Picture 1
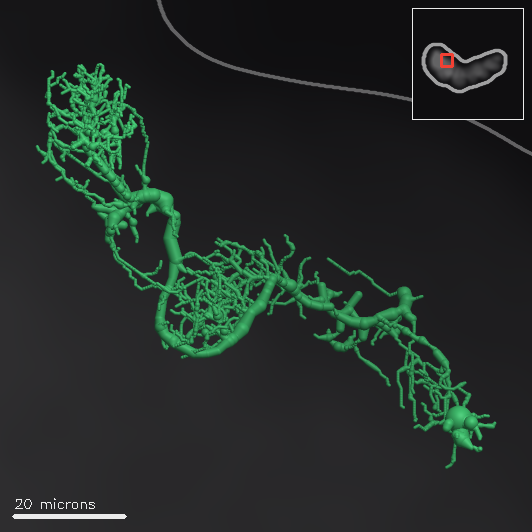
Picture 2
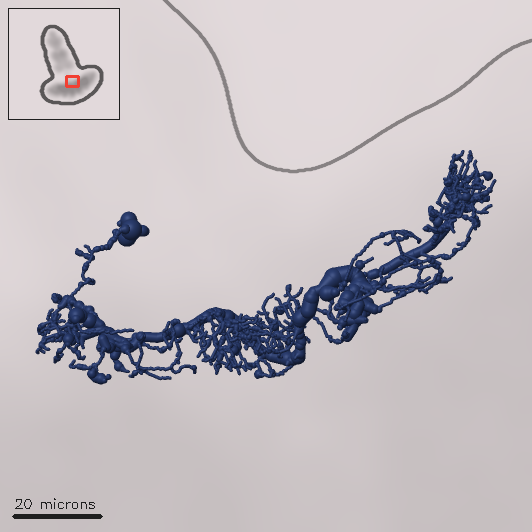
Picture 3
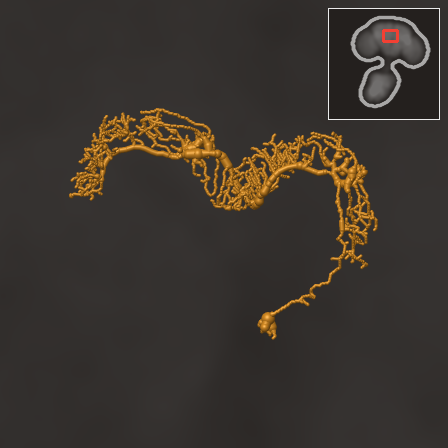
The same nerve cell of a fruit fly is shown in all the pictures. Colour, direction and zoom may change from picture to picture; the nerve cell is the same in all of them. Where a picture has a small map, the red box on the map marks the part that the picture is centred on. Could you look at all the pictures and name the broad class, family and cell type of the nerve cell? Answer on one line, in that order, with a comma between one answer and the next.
central-brain intrinsic neuron, hemilineage PBp1, Delta7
